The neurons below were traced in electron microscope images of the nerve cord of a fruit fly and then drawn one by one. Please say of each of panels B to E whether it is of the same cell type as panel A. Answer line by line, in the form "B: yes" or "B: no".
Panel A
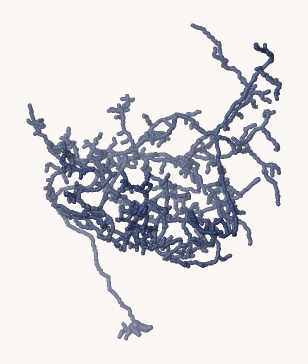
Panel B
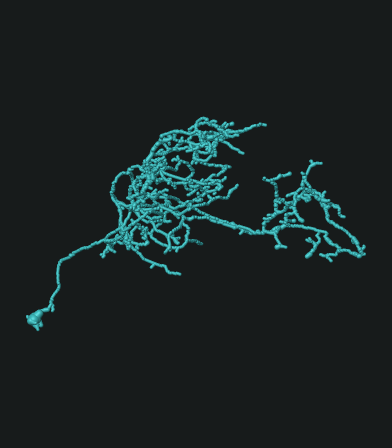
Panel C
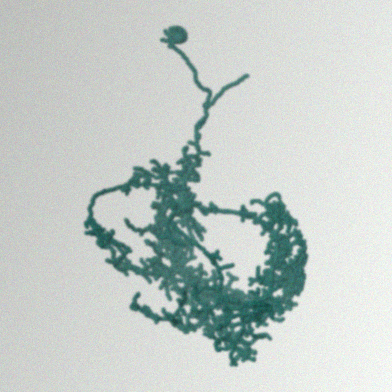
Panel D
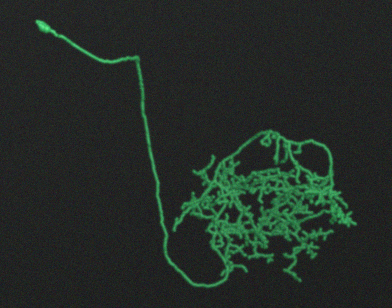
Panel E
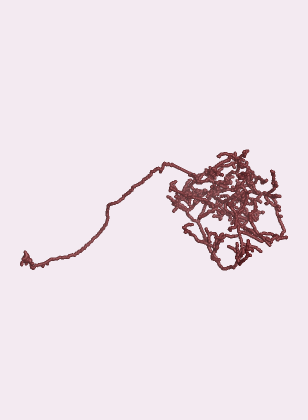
B: no
C: no
D: no
E: no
